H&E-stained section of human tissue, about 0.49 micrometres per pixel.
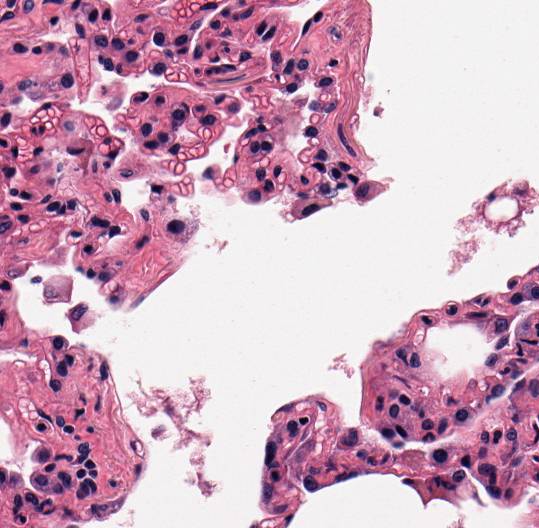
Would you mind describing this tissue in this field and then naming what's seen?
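Irregular branching walls of tissue surround a large empty space crossing the centre and upper right of the field. In places the wall surfaces are lined by plump cuboidal cells with round dark nuclei. Pink fibrous stroma thickens the walls among the cells and capillaries. At the left side, a few rounded detached cells with pink cytoplasm lie free in the space. The tissue is lung.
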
